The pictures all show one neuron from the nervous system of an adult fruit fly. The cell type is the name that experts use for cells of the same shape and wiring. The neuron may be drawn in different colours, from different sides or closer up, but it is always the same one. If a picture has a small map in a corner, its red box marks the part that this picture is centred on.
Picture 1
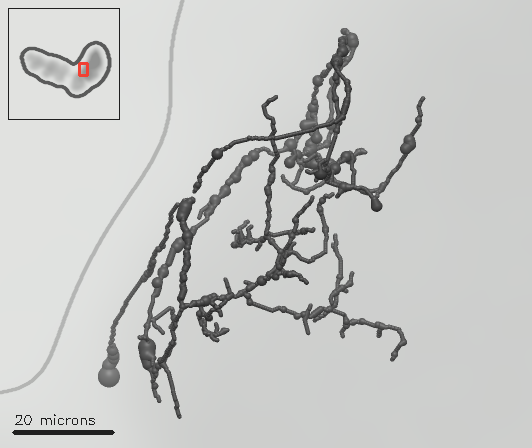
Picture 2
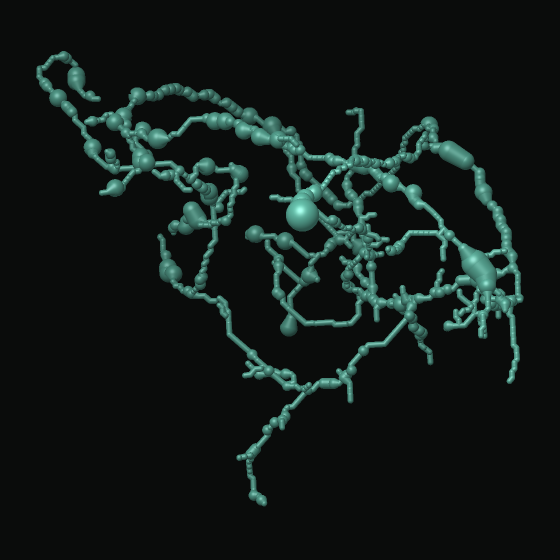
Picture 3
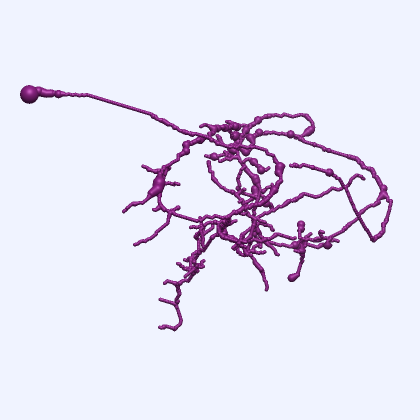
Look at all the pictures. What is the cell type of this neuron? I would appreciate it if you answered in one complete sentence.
Cell type LHPV5j1 is what this neuron is.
